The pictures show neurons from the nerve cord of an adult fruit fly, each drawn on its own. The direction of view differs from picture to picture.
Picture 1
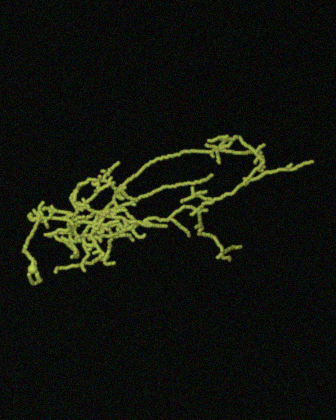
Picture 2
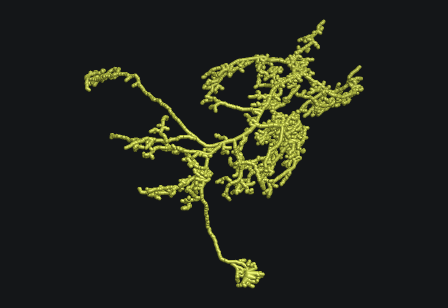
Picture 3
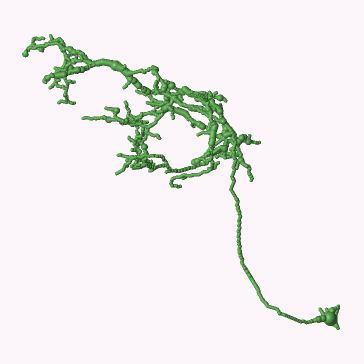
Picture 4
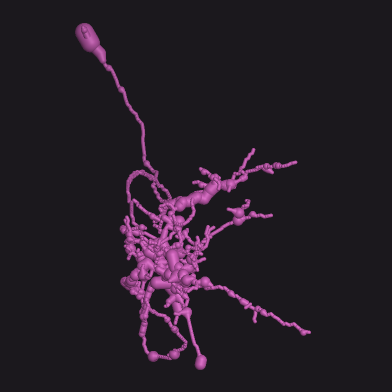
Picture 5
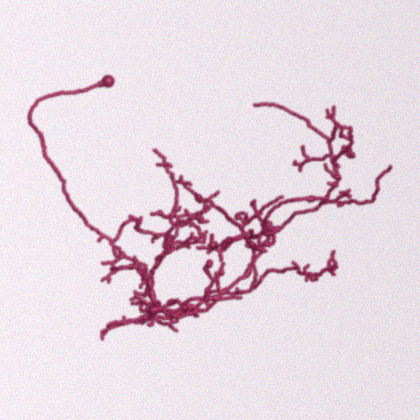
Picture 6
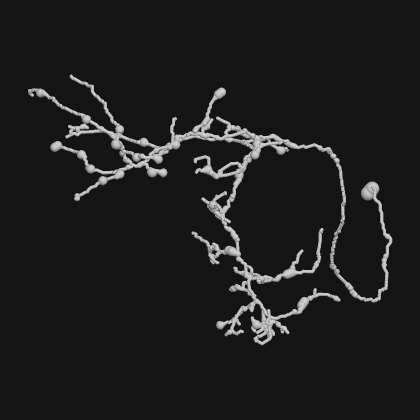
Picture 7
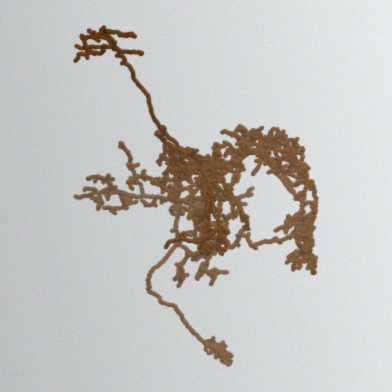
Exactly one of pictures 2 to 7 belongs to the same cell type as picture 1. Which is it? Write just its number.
5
